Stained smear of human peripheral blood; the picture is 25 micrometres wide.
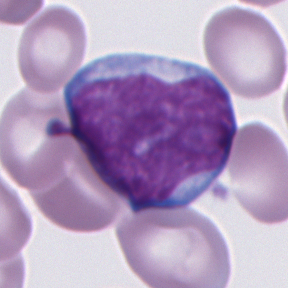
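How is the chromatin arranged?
Finely stranded and evenly spread, without coarse dark clumps.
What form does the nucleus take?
A single unlobed mass, stained reddish-purple.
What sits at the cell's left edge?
A small dark tag juts out from it.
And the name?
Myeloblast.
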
